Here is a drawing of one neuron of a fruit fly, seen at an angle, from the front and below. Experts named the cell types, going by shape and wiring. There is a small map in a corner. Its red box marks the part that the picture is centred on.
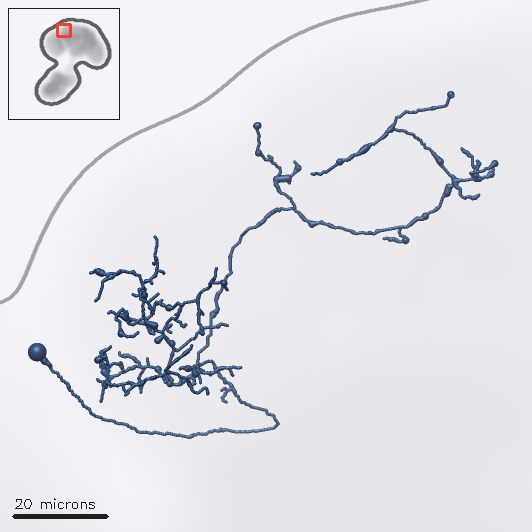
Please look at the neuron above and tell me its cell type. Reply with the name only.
LHPV4d10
